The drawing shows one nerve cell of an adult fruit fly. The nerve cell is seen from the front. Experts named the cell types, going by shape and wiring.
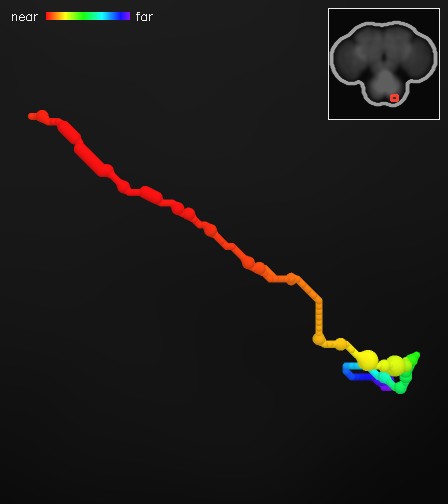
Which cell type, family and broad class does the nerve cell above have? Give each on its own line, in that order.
SNta31
class mechanosensory tactile
sensory neuron entering the nerve cord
